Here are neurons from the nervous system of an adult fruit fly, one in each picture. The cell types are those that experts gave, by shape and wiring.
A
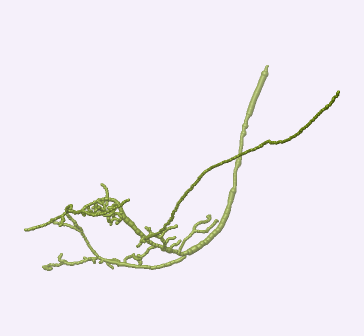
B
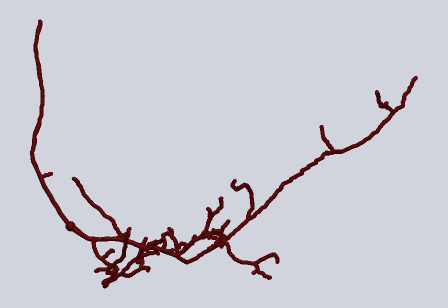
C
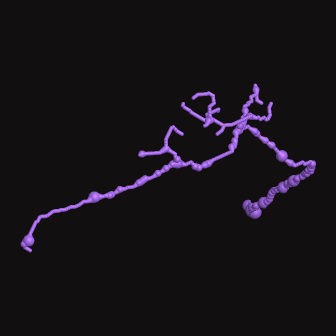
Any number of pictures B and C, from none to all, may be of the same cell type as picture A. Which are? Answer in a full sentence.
Picture B is of the same cell type.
